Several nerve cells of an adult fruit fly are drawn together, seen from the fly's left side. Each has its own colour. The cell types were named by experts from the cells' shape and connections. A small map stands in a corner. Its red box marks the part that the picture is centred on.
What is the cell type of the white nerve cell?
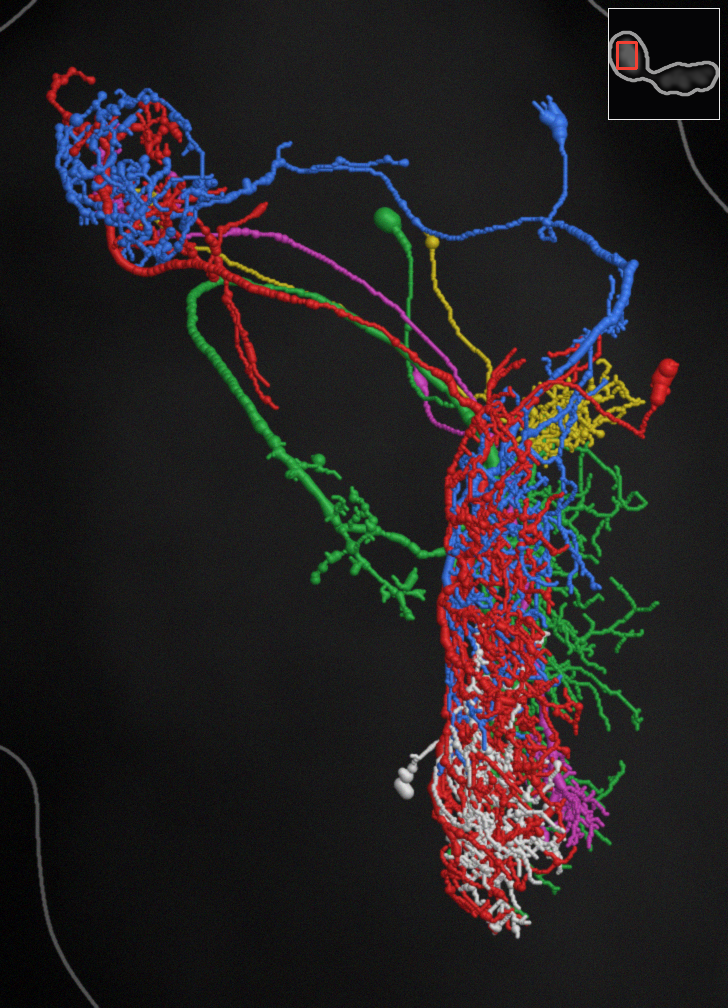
Li34b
